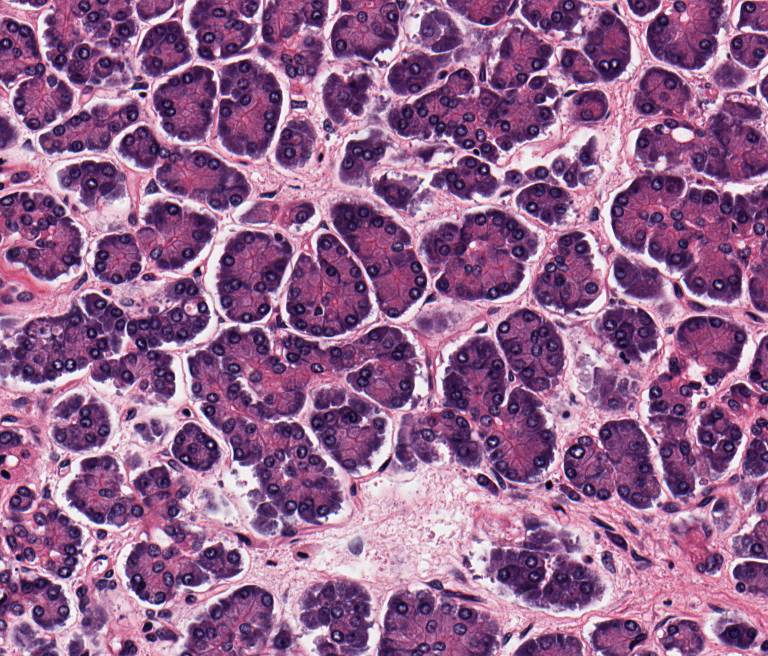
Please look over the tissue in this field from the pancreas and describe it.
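Acini of wedge-shaped cells converging on small or inconspicuous central lumens. Nuclei round, dark, basal, near outer edge of each acinus; fairly uniform in size and shape across field. Lower centre: patch of pale, loose, wispy stroma.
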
